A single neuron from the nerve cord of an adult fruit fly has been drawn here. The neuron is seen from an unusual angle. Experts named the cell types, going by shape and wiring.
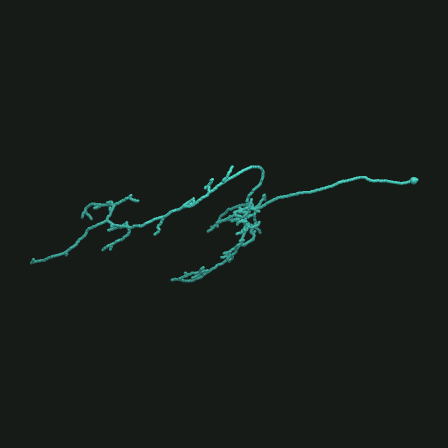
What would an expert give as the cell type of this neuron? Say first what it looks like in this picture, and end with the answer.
As drawn here it is more than twice as wide as it is tall. Its broad class is nerve-cord intrinsic neuron. The cell type is IN06A129.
